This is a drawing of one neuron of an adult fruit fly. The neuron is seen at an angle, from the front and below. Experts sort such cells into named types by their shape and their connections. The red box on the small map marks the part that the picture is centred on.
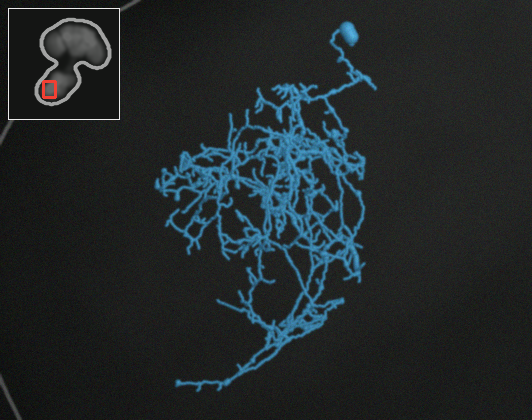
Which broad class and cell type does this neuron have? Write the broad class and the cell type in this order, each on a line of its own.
nerve-cord intrinsic neuron
INXXX372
